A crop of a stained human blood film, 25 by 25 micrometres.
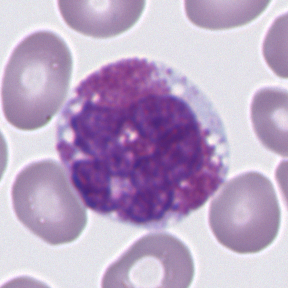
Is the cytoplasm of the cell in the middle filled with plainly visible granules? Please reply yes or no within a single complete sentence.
Yes, this cell has a cytoplasm with many visible granules.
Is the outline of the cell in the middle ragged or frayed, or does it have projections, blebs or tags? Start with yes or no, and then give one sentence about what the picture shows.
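No. The cell surface shows no projections.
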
